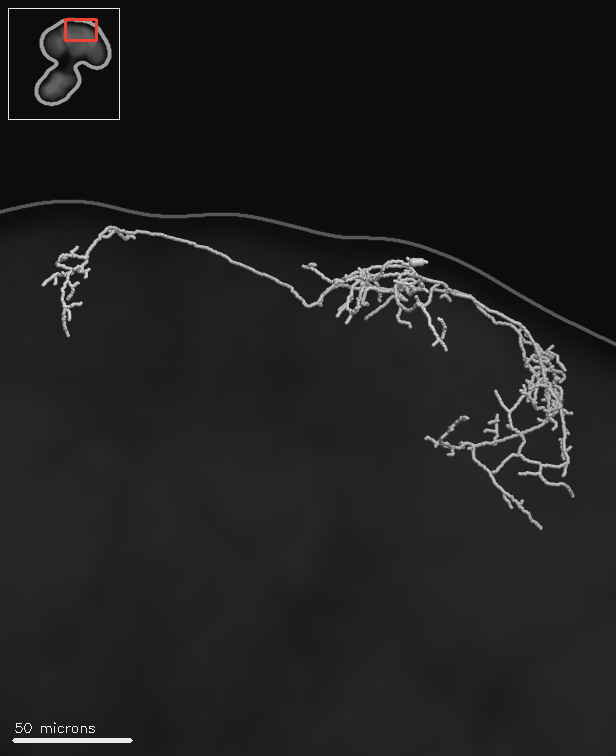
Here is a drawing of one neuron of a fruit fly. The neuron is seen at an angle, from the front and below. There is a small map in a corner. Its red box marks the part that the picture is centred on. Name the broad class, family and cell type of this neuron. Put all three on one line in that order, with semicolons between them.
central-brain intrinsic neuron; hemilineage SMPad1; SMP703m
